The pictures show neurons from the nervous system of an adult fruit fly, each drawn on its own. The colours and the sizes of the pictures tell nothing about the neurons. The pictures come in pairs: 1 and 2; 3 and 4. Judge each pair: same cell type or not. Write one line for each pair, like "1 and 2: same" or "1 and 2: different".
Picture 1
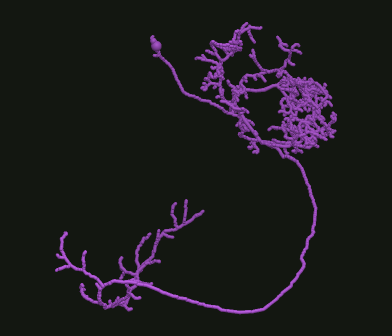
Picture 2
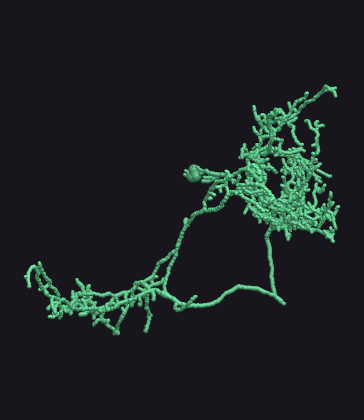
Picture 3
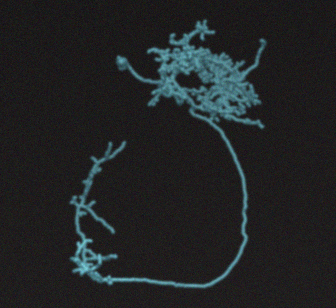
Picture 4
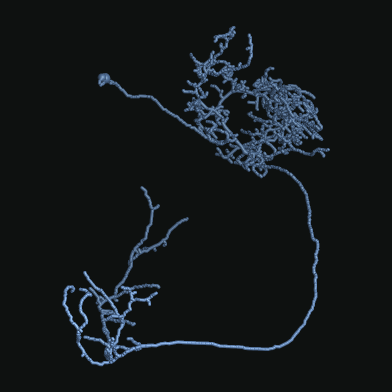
1 and 2: different
3 and 4: same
